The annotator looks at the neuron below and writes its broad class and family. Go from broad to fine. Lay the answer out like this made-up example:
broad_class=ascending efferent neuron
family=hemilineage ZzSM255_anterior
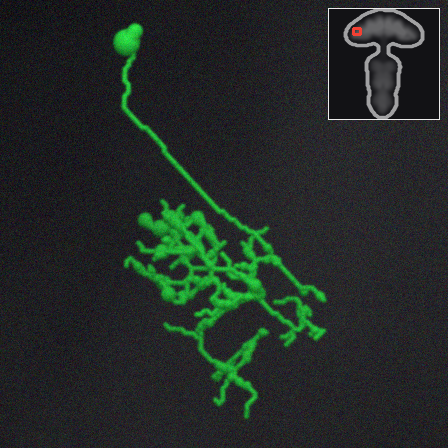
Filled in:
broad_class=optic-lobe intrinsic neuron
family=Mi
